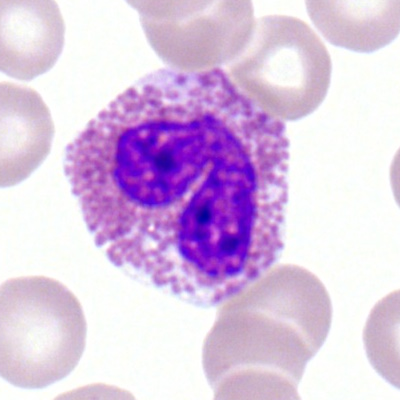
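Eosinophil, the cell in the middle. Its nucleus is divided into two lobes, separated by a thin pale line. The chromatin is dark purple and coarsely clumped. Its granules are coarse, round and fairly even in size.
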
